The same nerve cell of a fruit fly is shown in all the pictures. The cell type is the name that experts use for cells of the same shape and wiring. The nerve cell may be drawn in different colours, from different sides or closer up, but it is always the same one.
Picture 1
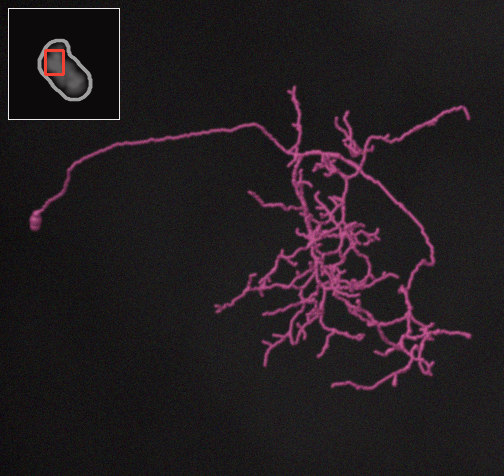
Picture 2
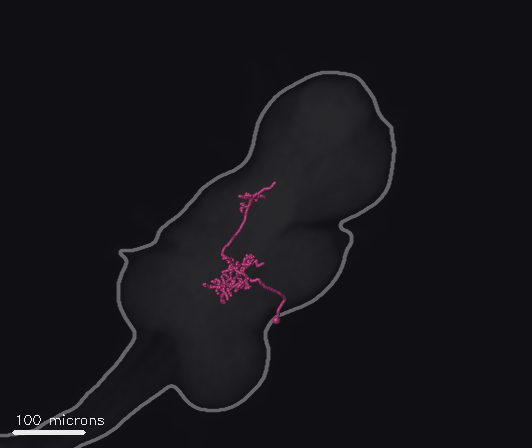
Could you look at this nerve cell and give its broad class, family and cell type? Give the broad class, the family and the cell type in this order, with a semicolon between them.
nerve-cord intrinsic neuron; hemilineage 07B; IN07B080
